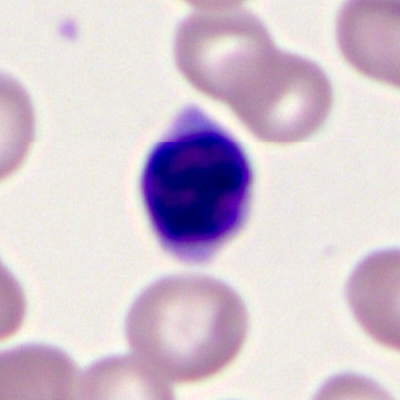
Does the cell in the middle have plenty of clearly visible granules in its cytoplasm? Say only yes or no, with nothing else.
No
